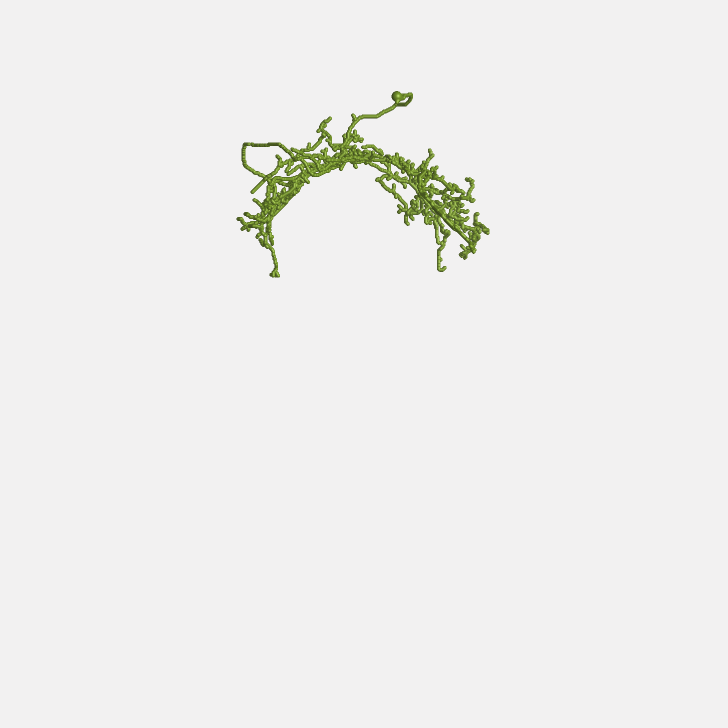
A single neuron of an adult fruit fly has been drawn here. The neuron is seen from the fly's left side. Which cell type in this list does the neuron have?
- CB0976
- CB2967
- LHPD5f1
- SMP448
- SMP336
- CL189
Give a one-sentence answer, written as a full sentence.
This neuron has been assigned cell type LHPD5f1.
